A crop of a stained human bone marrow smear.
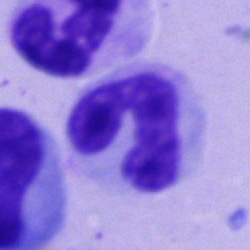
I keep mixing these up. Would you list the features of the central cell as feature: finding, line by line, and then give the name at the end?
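Nucleus: curved band bent into a horseshoe opening downward
Nucleoli: none visible
Cytoplasm: moderate rim of pale lilac-grey surrounding the nucleus
Vacuoles: none seen in the cytoplasm
Cell: band neutrophil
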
